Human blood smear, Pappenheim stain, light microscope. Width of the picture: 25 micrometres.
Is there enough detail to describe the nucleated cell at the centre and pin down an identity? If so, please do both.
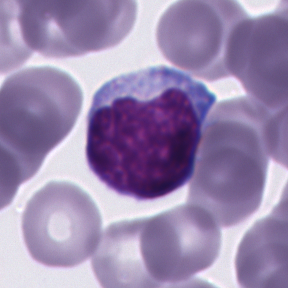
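You'll see the nucleus sits off-centre, toward the lower left of the cell, with no nucleolus visible. Most of the pale blue cytoplasm lies above it and shows no vacuoles. That one's a typical lymphocyte.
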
